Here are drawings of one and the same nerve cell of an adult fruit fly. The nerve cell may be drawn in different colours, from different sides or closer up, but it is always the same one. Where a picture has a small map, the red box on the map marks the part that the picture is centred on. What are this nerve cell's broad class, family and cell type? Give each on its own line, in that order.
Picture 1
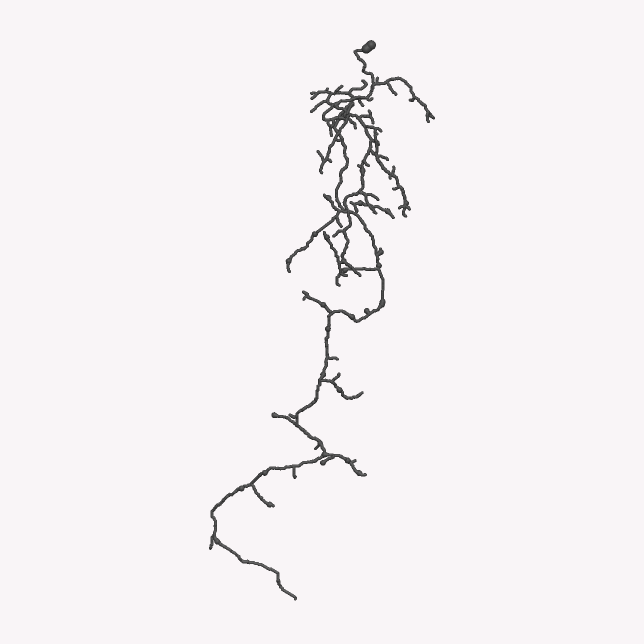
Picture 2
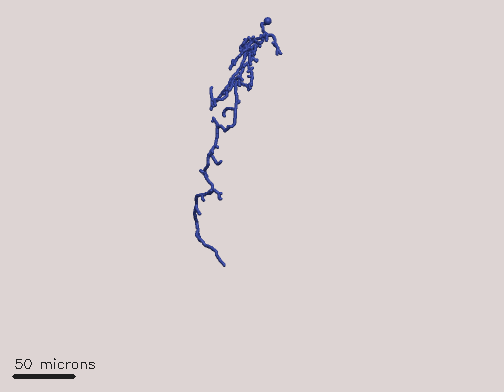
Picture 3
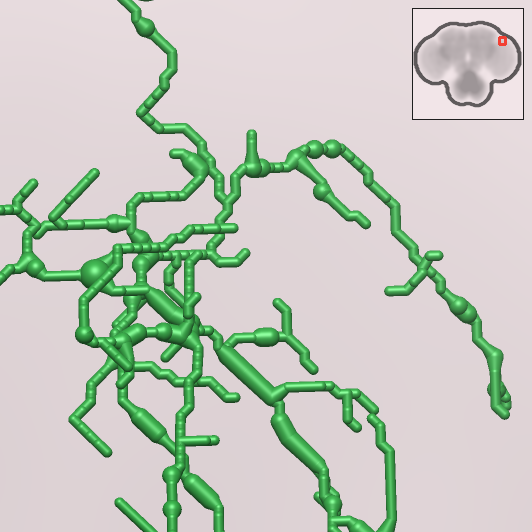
optic-lobe intrinsic neuron
Cm
Cm10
